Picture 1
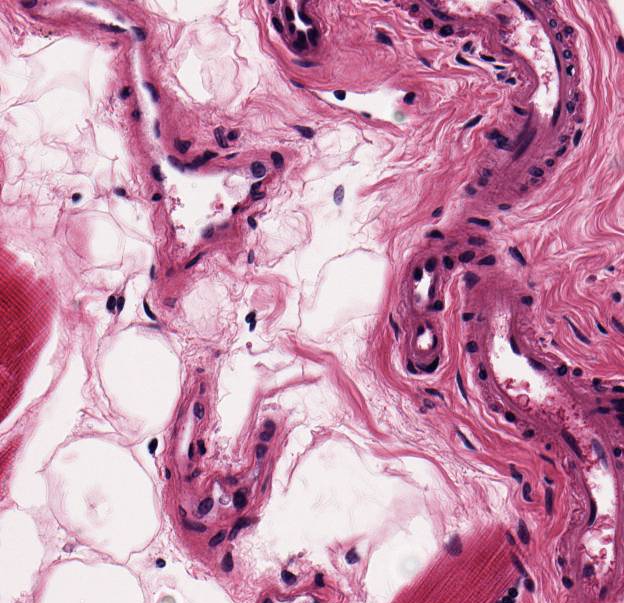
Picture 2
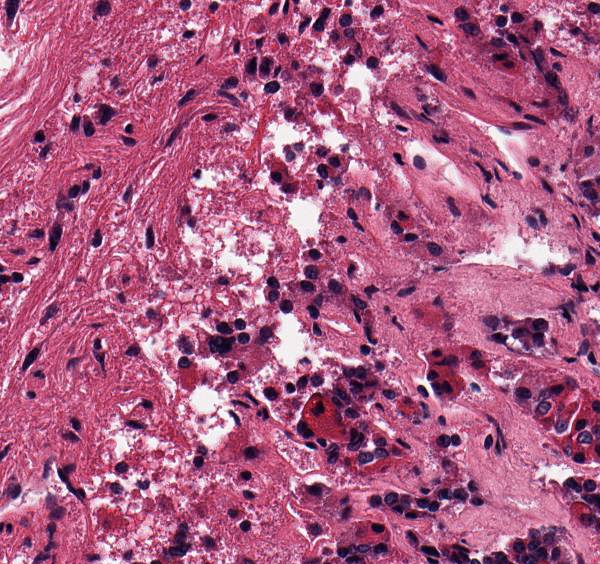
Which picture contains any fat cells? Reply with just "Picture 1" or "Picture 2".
Picture 1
